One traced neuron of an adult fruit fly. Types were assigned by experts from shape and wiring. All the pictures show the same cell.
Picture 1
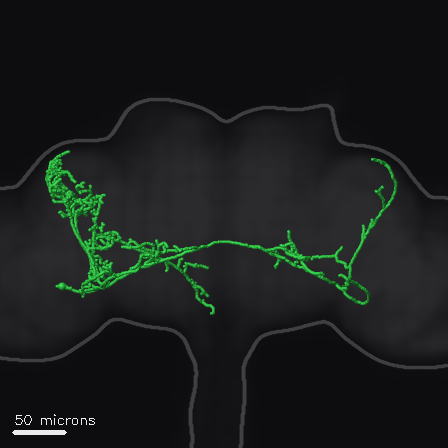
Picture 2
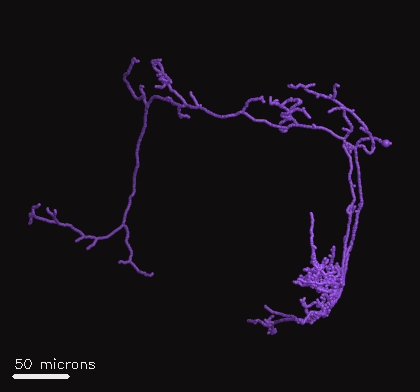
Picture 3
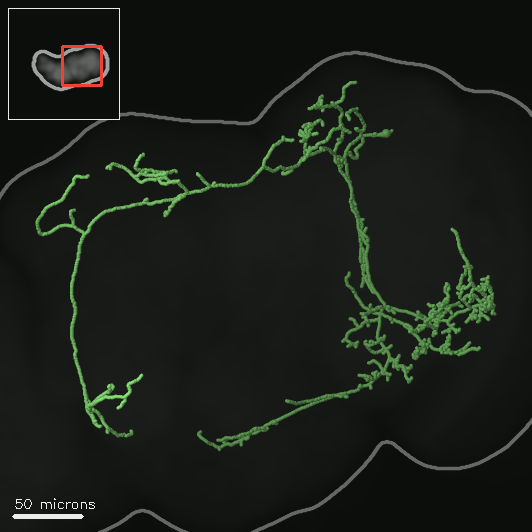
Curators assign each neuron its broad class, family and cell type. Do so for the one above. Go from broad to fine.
central-brain intrinsic neuron; hemilineage LHp2; WED092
